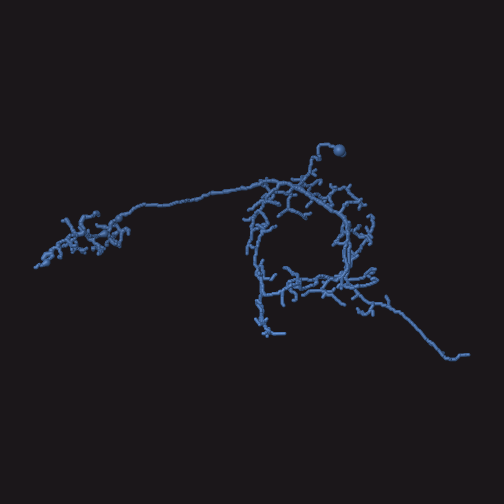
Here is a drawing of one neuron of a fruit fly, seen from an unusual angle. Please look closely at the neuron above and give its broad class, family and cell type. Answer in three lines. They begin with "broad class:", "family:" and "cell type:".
broad class: central-brain intrinsic neuron
family: hemilineage DM6_posterior
cell type: PS282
